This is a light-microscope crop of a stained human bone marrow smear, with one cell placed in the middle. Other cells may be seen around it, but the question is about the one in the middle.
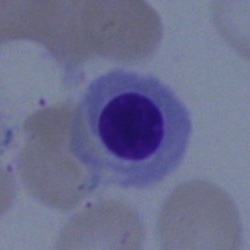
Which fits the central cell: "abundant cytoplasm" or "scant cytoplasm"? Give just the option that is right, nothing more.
Abundant cytoplasm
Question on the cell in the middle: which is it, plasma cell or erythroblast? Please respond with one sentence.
The cell nearest the centre of this crop is an erythroblast.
